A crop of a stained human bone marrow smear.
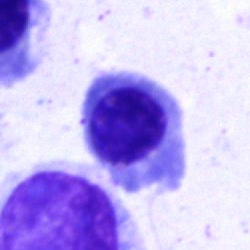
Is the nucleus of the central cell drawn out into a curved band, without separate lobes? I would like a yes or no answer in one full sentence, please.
No, the nucleus of this cell is round or oval, not drawn out into a band.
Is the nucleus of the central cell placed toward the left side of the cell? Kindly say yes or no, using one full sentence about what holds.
Yes, it is toward the left that the nucleus of this cell lies.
